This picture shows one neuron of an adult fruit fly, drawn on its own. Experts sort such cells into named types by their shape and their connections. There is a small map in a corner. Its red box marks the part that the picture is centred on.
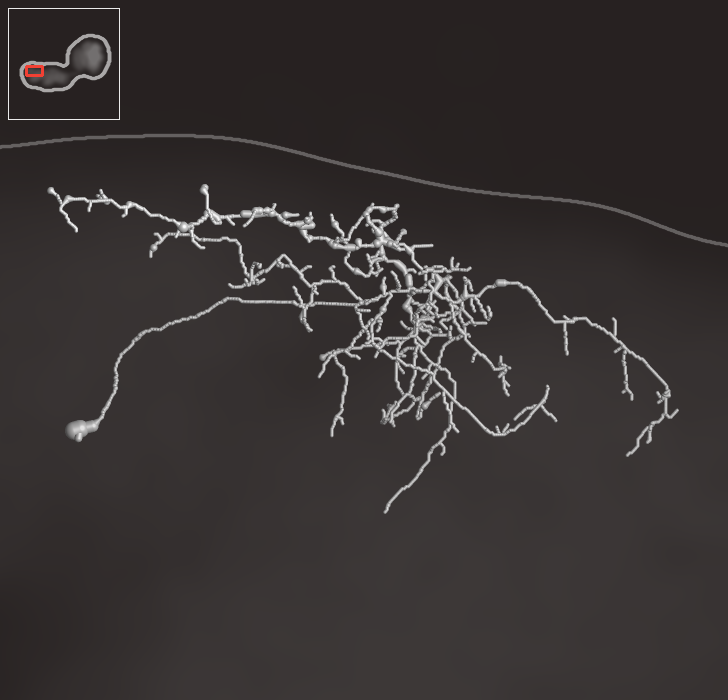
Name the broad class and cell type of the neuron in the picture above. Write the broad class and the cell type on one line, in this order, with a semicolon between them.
nerve-cord intrinsic neuron; INXXX402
